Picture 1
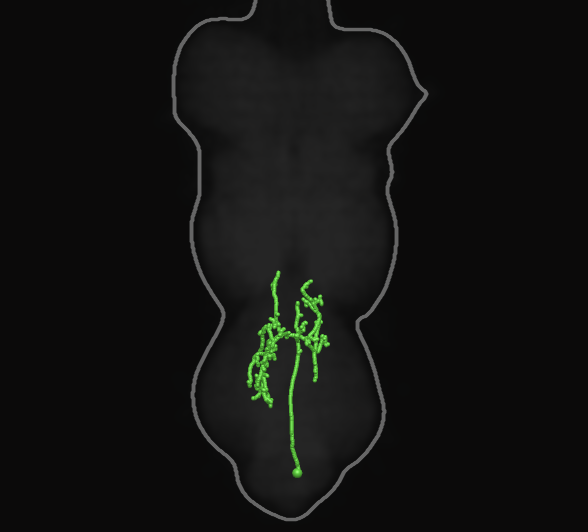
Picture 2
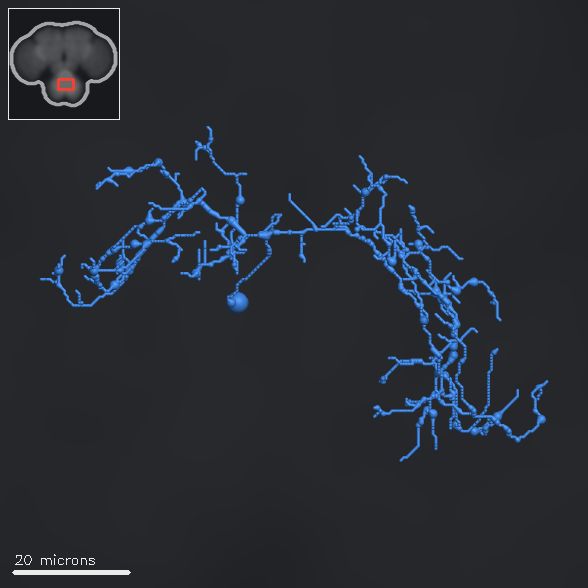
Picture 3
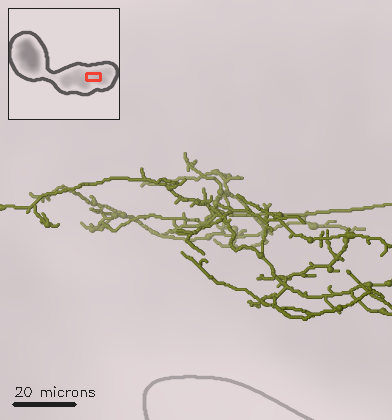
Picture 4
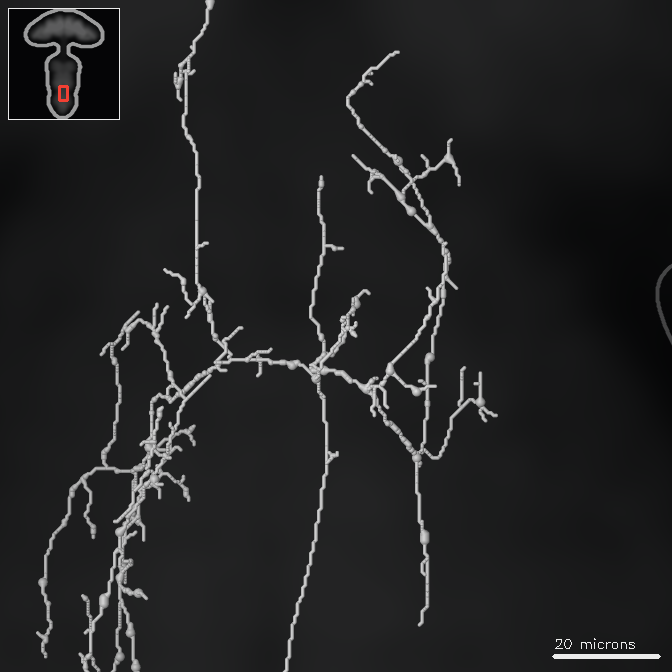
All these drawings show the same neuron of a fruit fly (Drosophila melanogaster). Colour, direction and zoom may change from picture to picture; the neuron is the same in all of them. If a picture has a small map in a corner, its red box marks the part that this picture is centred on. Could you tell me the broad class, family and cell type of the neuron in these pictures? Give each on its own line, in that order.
nerve-cord intrinsic neuron
hemilineage 12B
IN12B087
